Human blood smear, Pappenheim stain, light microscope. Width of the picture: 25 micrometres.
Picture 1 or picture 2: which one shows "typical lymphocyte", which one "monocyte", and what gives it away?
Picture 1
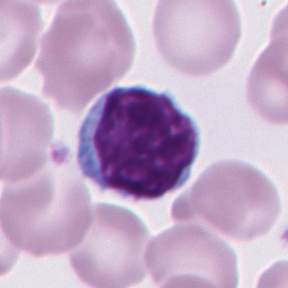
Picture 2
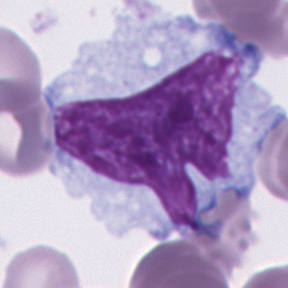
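Picture 1: typical lymphocyte. Picture 2: monocyte. Outline: lymphocyte roughly round and smooth; monocyte border irregular and ruffled. Nucleus: in the lymphocyte, round in outline, about 9 micrometres across, filling most of the cell.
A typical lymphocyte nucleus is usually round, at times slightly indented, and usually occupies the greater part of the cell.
In the monocyte, the nucleus is irregular and roughly triangular, with a deep notch on its lower side, and it reaches the left edge of the cell. Chromatin in the lymphocyte dark purple and coarsely clumped; no nucleoli seen. Cytoplasm: lymphocyte pale blue without granules; monocyte pale greyish blue without coarse granules.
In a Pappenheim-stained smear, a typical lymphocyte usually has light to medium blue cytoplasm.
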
